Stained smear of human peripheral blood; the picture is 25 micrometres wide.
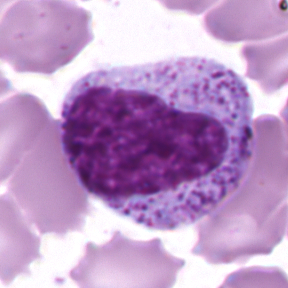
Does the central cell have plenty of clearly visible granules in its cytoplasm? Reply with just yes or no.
Yes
